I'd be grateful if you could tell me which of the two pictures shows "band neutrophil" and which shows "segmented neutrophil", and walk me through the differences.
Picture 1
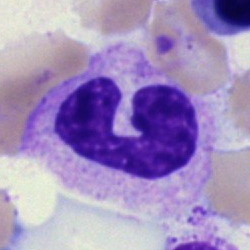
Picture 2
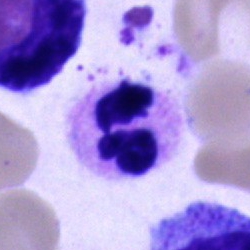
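Picture 1 is the band neutrophil, and picture 2 is the segmented neutrophil. Start with the band neutrophil: a deep notch bends its nucleus into a horseshoe, and that notch opens toward the top of the picture.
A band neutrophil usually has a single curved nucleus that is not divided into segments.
Now turn to the segmented neutrophil, which has a roughly round outline and chromatin that is dense, dark purple and clumped.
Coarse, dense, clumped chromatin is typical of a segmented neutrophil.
Look for nucleoli in either cell and you will find none. Pale red cells lie closely around the band neutrophil on several sides, while small purple fragments sit just above the segmented neutrophil.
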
